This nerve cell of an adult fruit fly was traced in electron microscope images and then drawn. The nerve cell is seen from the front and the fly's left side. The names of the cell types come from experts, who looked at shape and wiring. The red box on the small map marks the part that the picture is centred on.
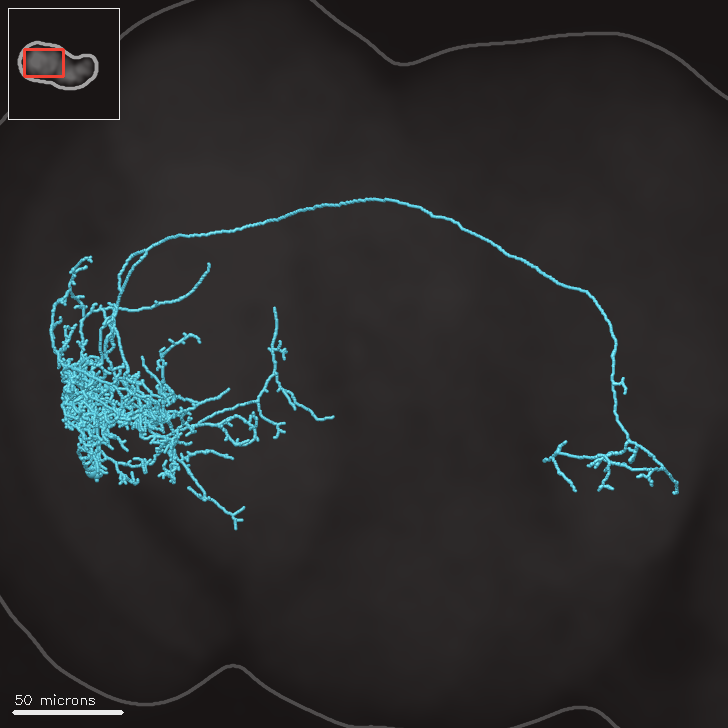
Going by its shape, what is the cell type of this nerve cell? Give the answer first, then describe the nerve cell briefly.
It is of cell type AVLP112. It is a central-brain intrinsic neuron. From left to right in the picture it spans about 300 microns. Dozens of branch ends can be seen.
